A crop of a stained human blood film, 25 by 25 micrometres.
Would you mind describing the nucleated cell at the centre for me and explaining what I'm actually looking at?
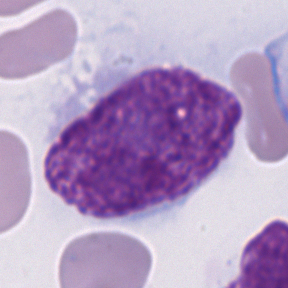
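Look first at the nucleus: it is an elongated oval, its long axis running from lower left to upper right. Follow its outline and you will find it continuous, with no lobes or deep indentations. No distinct nucleolus stands out inside it. Beside the nucleus, the pale material holds no coloured granules. This is a myeloblast.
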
